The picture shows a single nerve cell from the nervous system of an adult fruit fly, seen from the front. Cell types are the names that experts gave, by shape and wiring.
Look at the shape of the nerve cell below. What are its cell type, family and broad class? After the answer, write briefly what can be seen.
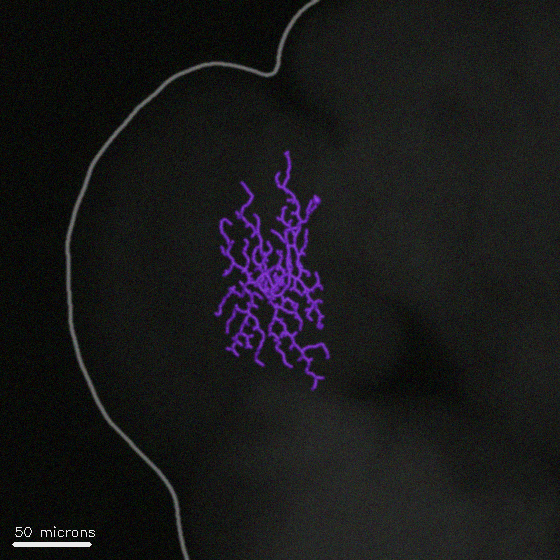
Its cell type is Dm14. The family is Dm. Its broad class is optic-lobe intrinsic neuron. By the scale bar it is about 160 microns tall in this view. As drawn here it is taller than it is wide.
